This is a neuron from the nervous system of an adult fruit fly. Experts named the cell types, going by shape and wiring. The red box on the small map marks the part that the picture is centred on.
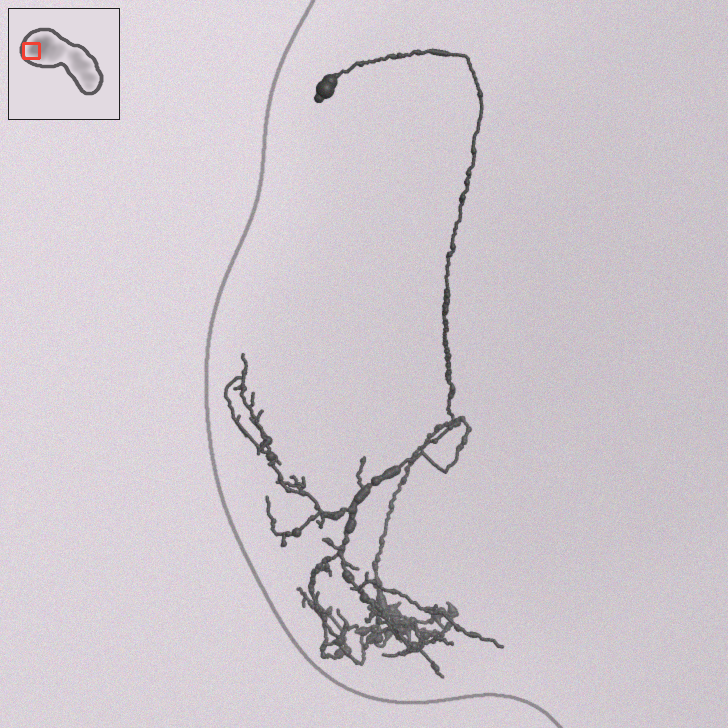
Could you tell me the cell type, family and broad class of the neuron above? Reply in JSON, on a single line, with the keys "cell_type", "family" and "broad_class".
{"cell_type": "CB4122", "family": "hemilineage SLPal3_and_SLPal4_dorsal", "broad_class": "central-brain intrinsic neuron"}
